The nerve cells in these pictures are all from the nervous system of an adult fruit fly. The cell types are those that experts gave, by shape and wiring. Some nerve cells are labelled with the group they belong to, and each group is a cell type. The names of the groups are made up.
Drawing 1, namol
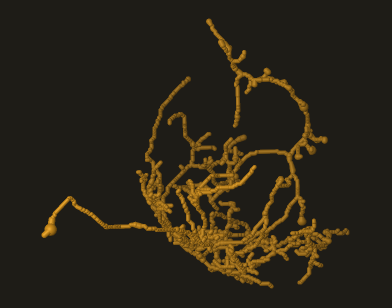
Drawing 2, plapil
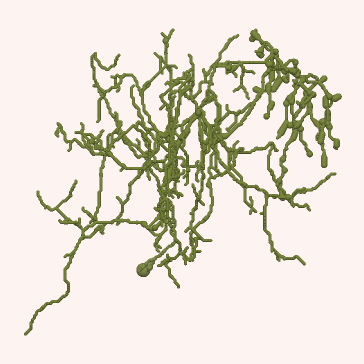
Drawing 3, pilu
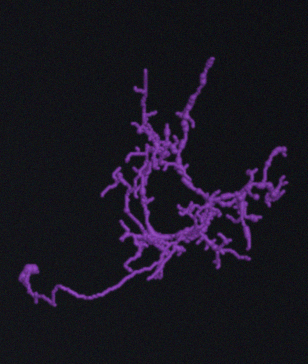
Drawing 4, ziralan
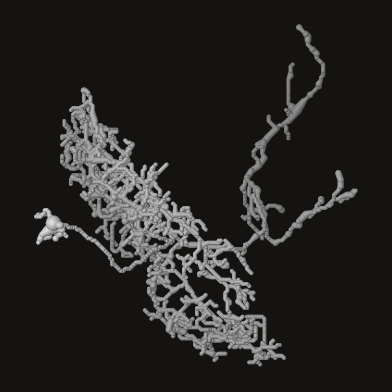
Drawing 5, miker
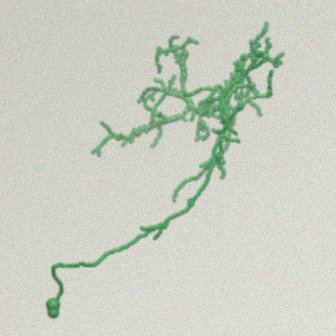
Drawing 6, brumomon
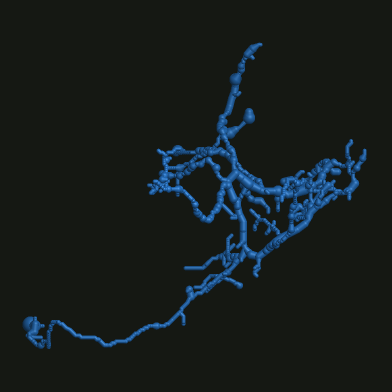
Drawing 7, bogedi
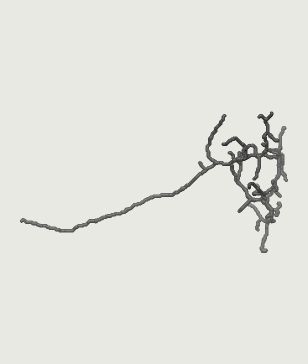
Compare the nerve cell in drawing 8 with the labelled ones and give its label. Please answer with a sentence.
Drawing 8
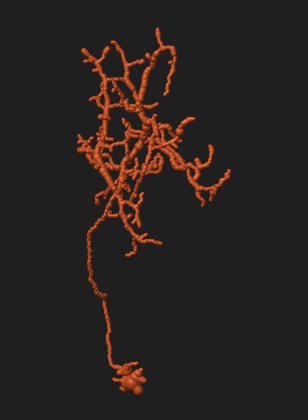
It belongs to brumomon.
